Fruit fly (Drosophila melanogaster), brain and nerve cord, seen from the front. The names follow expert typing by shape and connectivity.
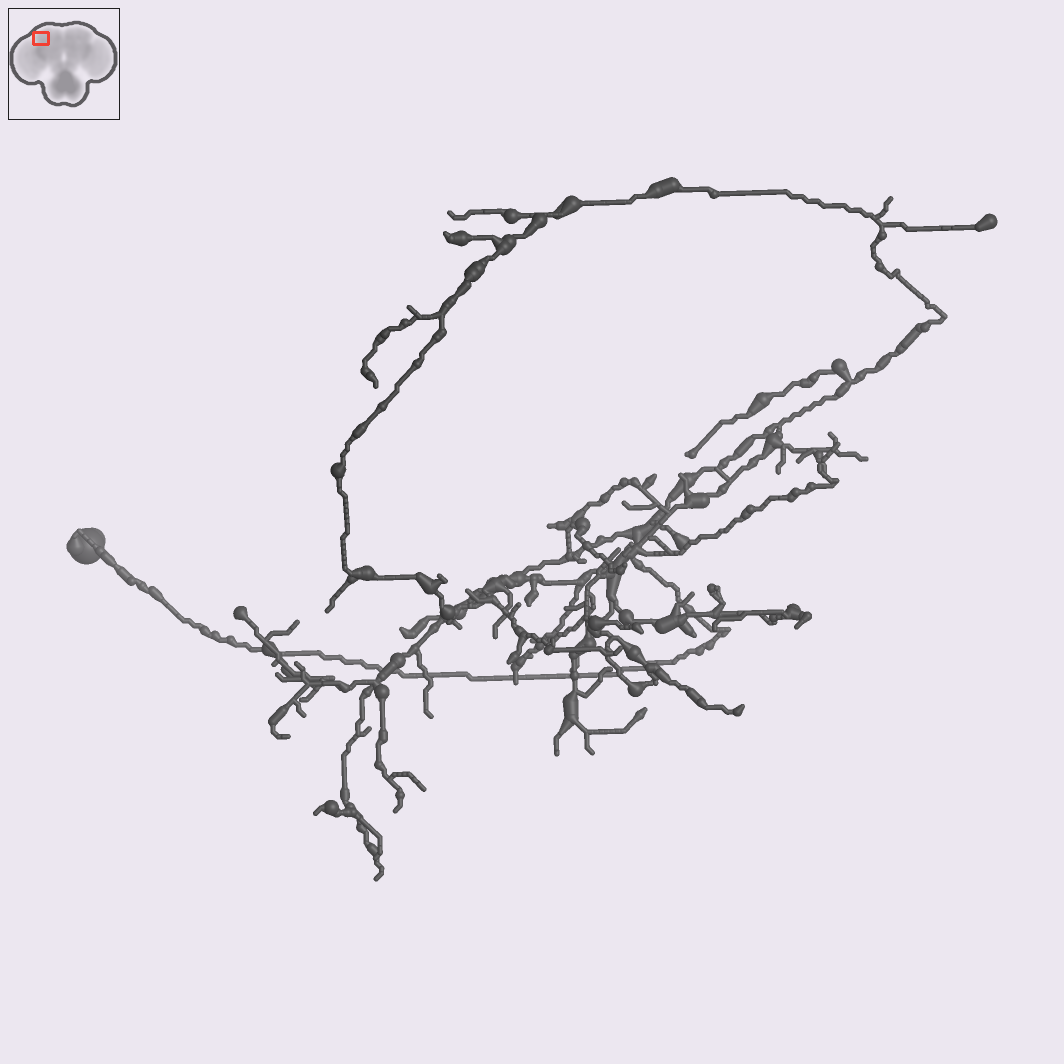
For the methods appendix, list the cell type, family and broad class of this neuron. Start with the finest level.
LHPV4b5; hemilineage SLPp&v1_posterior; central-brain intrinsic neuron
